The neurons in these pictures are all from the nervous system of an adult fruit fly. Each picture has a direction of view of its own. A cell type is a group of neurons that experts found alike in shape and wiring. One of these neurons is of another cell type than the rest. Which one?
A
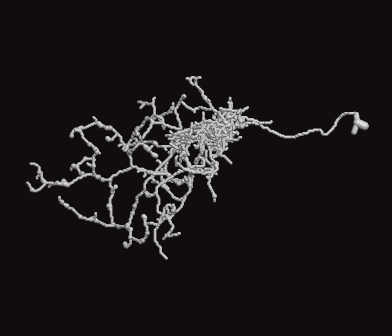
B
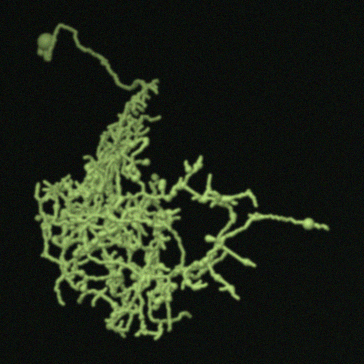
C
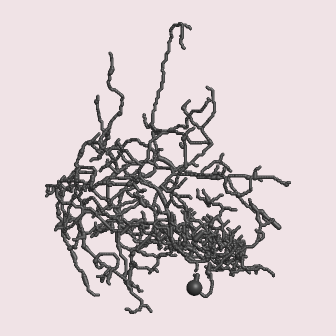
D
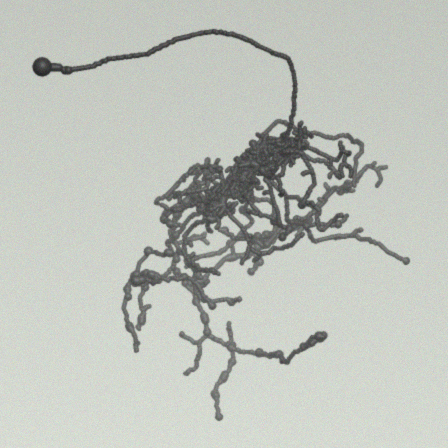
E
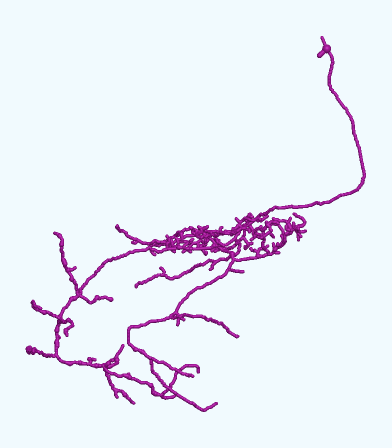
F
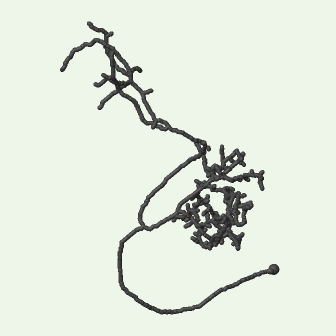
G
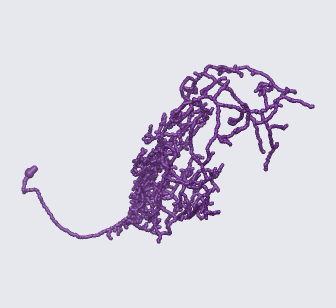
Picture F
